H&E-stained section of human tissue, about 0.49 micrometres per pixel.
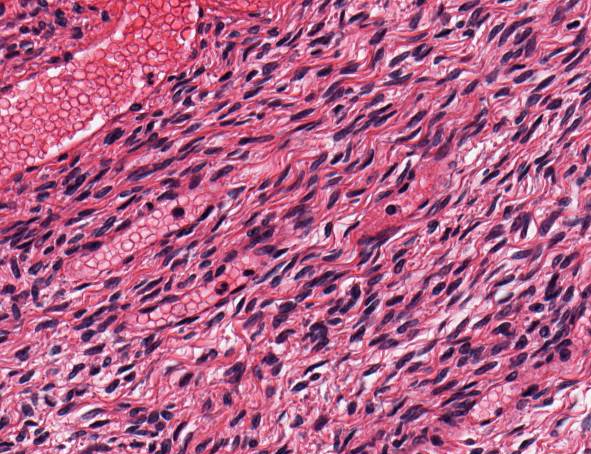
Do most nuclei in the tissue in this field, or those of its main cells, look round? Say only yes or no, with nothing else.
No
